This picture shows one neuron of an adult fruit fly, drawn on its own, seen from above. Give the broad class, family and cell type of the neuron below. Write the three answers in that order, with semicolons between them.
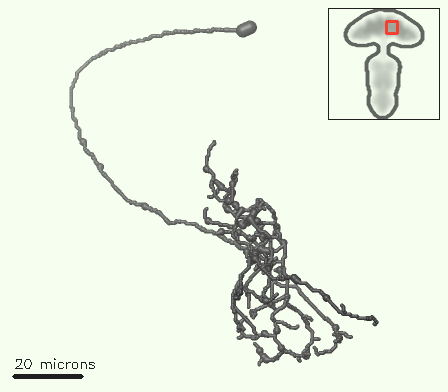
central-brain intrinsic neuron; hemilineage MD3; CB1145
